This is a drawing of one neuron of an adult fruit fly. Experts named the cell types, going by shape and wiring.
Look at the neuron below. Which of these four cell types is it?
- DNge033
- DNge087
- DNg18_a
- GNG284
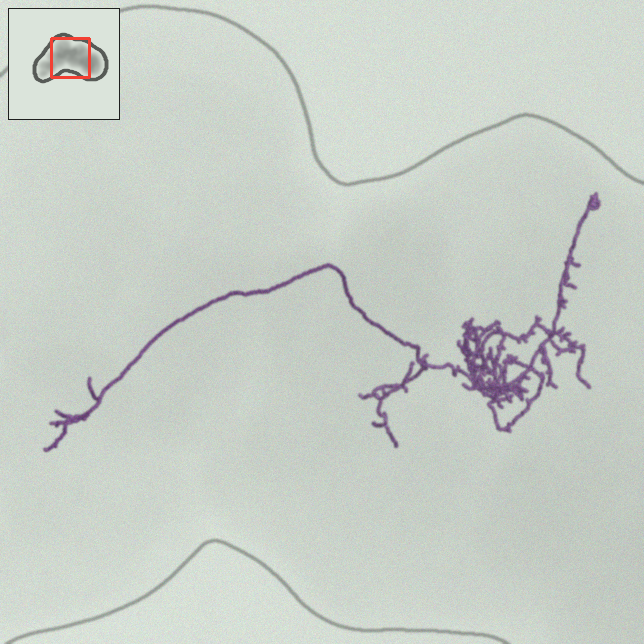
DNge087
